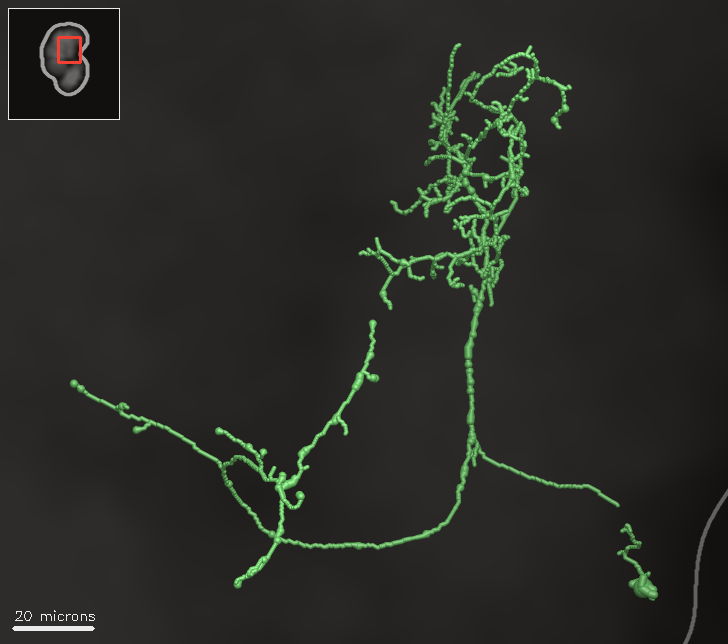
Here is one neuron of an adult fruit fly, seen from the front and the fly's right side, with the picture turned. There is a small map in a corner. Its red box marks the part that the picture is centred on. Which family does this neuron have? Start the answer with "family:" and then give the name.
family: hemilineage LB3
